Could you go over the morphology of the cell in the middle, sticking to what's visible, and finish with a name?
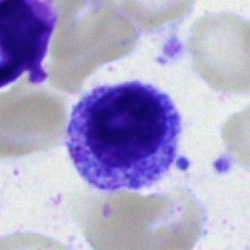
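Nucleus toward upper part of cell; wider band of cytoplasm below. Chromatin dark purple, densely stained. Cytoplasm bluish, with many purple granules. Cell: myelocyte.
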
